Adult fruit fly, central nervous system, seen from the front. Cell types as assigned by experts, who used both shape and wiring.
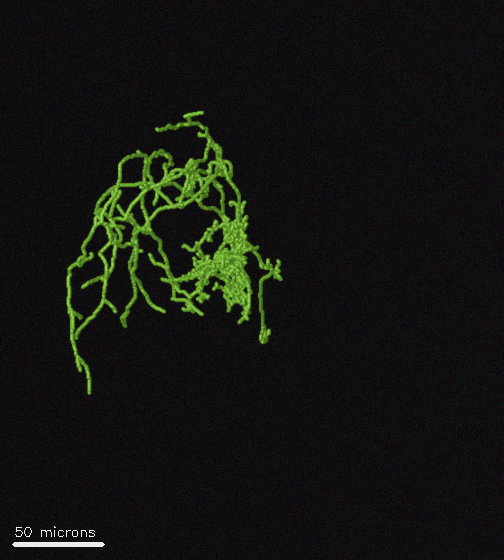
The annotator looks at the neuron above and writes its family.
hemilineage 06B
